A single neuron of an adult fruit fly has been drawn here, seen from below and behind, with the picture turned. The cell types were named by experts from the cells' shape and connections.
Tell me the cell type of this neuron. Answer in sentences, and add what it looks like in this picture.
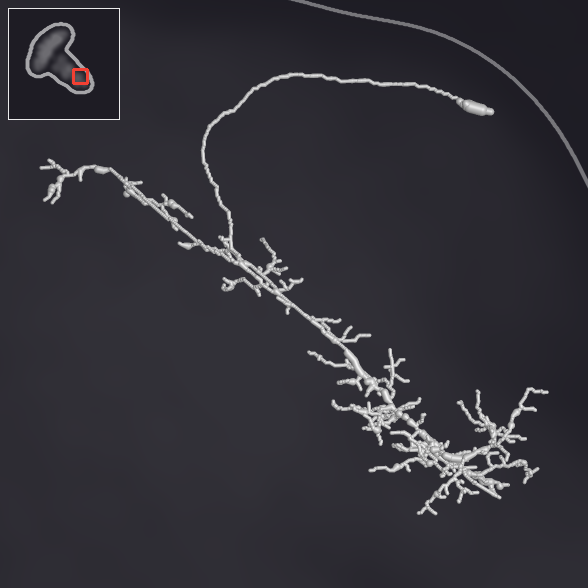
The cell type is IN09A028. Its broad class is nerve-cord intrinsic neuron. Its cell body lies at the upper right of the picture. Dozens of branch ends can be seen.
